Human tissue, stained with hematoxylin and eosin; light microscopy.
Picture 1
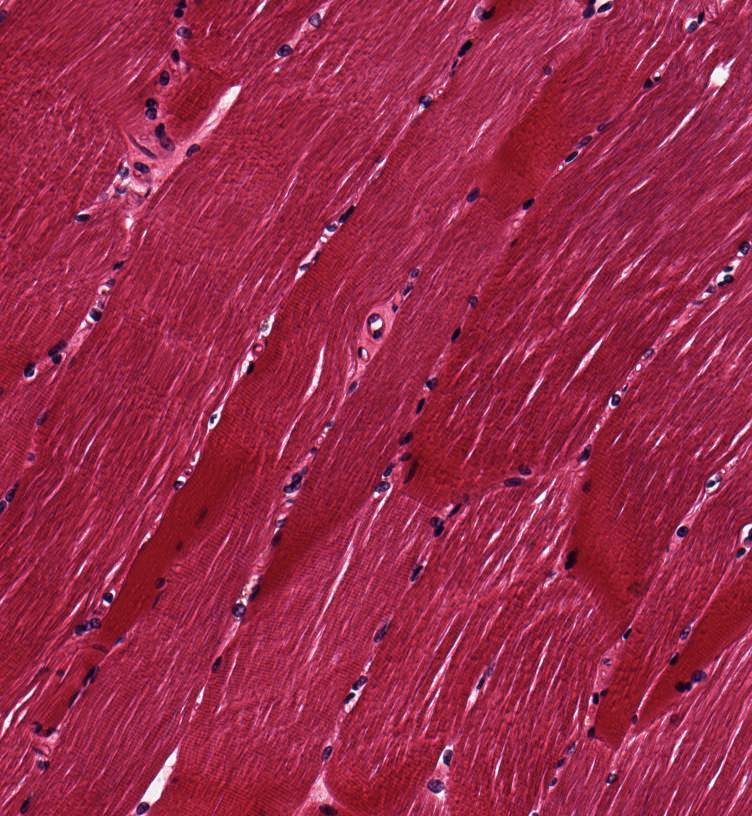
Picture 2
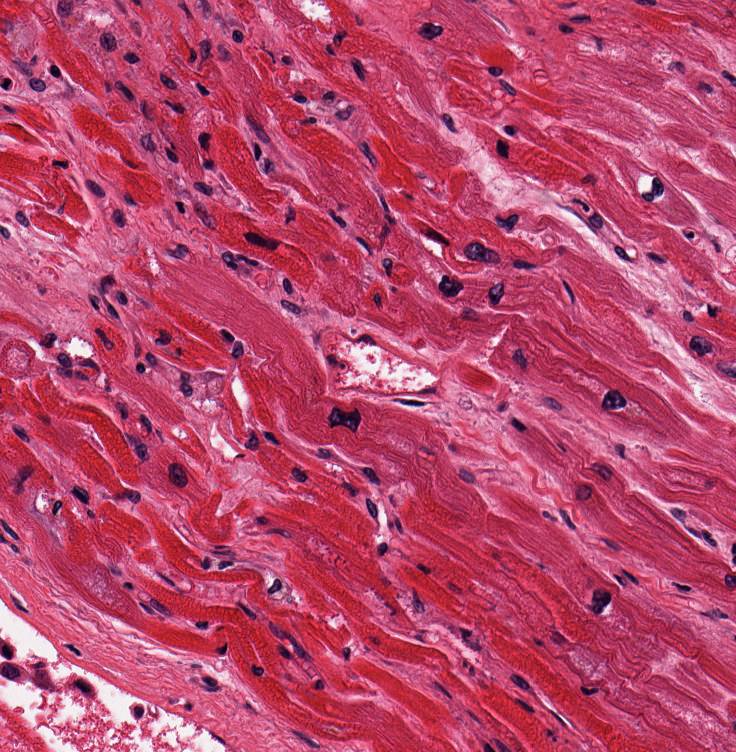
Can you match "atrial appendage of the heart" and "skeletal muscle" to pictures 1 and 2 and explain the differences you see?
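Skeletal muscle appears in picture 1, and the atrial appendage of the heart in picture 2. Fine cross-striations are present in both, in picture 2 within the bright red cytoplasm of many fibres. Nuclear position differs: in picture 1 the nuclei are small, dark and oval to elongated and lie at the edges of the fibres, whereas in picture 2 they lie centrally. The fibres of picture 1 are broad and unbranched; those of picture 2 branch and join neighbouring fibres instead of lying as separate parallel strands. In picture 2 the elongated fibres run diagonally across the whole field from upper left toward lower right.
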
